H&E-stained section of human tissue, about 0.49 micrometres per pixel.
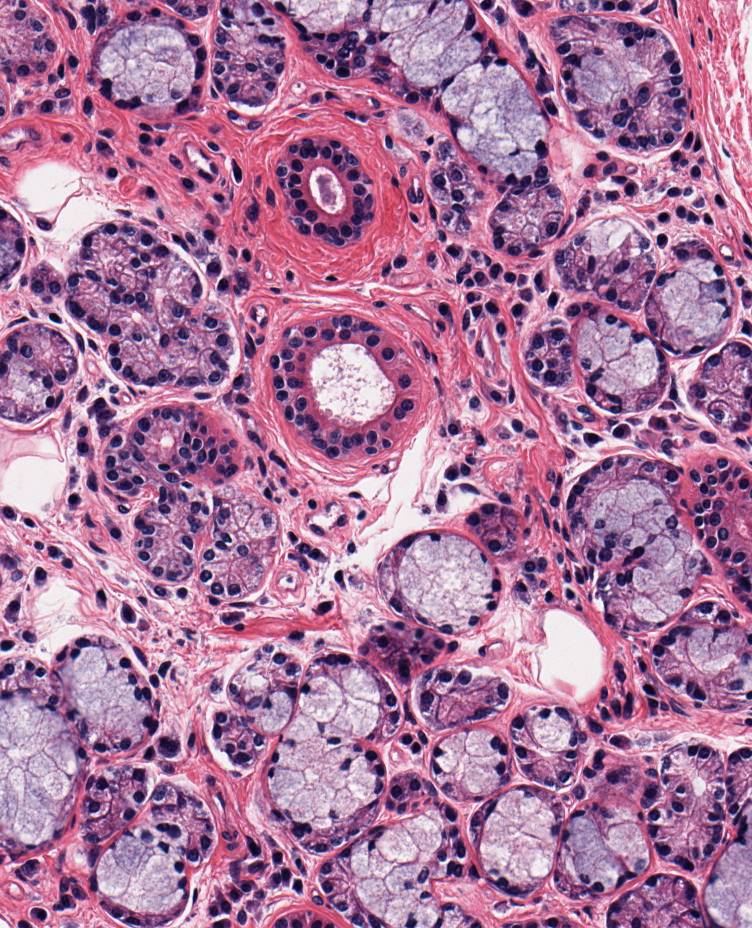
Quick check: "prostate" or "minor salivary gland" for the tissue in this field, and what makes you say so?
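This is minor salivary gland.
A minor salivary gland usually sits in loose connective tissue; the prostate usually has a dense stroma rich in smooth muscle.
Here, many acini have cells with pale grey-blue foamy cytoplasm and dark flattened nuclei pressed basally; other cells, with purple granular cytoplasm and round dark nuclei, often edge these pale mucous cells. Both ducts are wrapped in concentric layers of dense pink collagen; the lower has a wider lumen with pale, finely stringy material.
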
